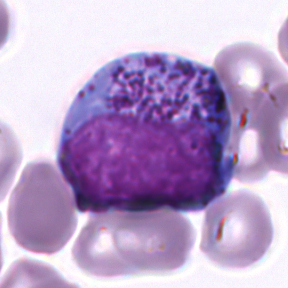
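Promyelocyte, as I make it out. The nucleus looks like a single unlobed mass filling the lower half of the cell, its upper border running nearly straight across. Above that border, granules crowd the cytoplasm, and I note that they are dark purple.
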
